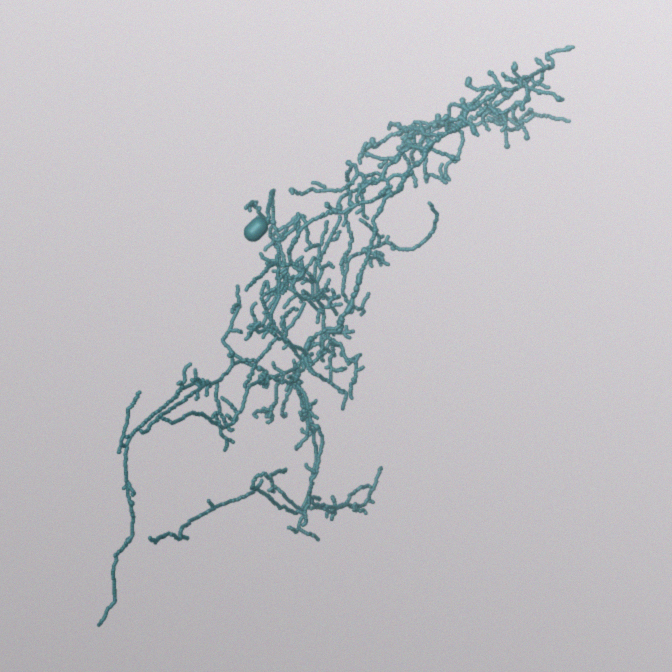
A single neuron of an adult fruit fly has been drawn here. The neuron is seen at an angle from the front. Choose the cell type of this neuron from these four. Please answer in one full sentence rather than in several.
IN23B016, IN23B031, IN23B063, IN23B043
This neuron is given the cell type IN23B016.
